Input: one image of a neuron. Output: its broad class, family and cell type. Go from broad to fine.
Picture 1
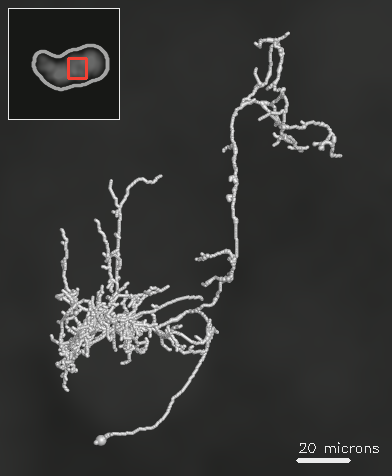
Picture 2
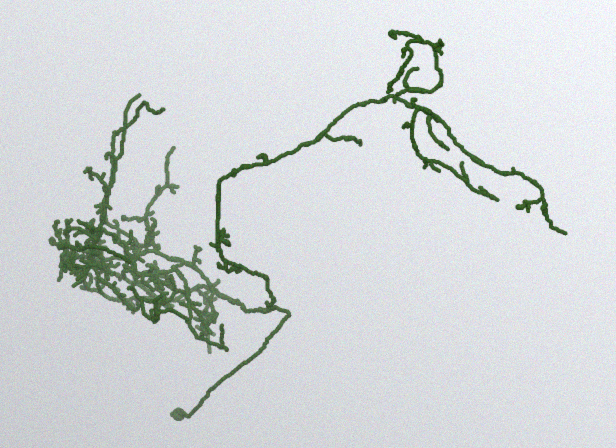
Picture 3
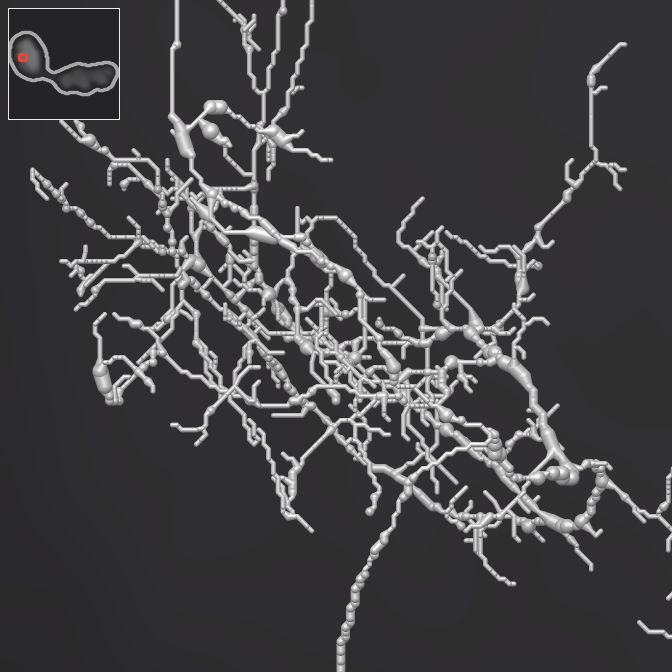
central-brain intrinsic neuron; hemilineage LALa1_anterior; AVLP095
